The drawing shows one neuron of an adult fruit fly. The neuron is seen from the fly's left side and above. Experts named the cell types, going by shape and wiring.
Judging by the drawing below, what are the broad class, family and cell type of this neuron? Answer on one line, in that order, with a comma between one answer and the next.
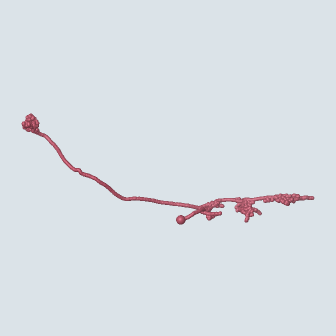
ascending neuron, hemilineage 08B, AN08B024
